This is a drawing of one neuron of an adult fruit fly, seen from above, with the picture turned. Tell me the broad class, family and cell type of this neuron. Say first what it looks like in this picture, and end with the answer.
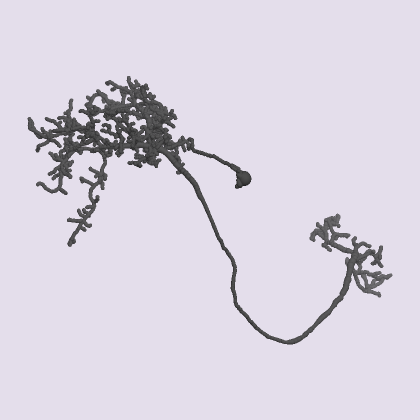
Its cell body lies in the middle of the picture. The picture shows dozens of branch ends. This is a nerve-cord intrinsic neuron. The family is hemilineage 19A. Its cell type is IN19A009.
